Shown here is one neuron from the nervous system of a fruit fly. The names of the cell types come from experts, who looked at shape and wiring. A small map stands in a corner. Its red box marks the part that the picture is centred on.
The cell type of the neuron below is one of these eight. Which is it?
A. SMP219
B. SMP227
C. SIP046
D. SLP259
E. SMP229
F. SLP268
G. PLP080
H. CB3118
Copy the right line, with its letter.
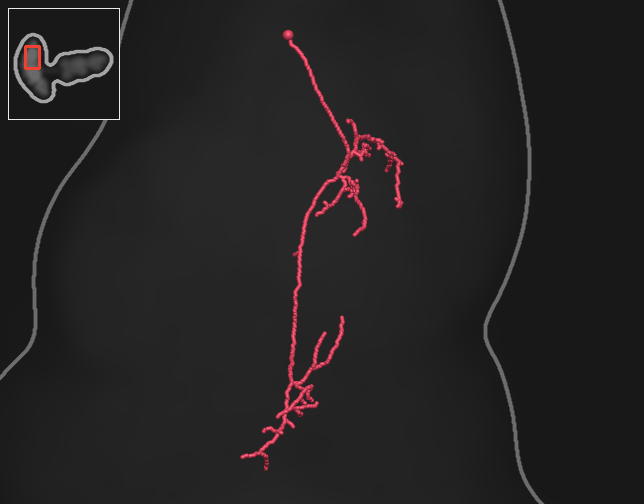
E. SMP229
